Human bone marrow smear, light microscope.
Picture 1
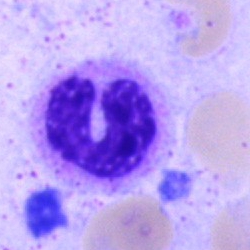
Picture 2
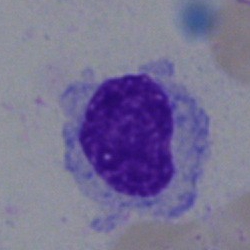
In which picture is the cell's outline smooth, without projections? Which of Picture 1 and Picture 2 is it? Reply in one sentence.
The cell shown in Picture 1 is bounded by a smooth outline.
